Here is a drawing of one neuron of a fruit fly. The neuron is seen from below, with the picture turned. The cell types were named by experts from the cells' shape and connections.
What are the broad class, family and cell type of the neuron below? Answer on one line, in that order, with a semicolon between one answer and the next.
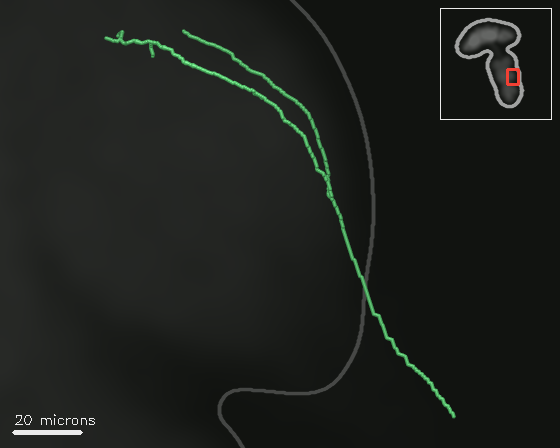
sensory neuron entering the nerve cord; class mechanosensory tactile; SNta42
